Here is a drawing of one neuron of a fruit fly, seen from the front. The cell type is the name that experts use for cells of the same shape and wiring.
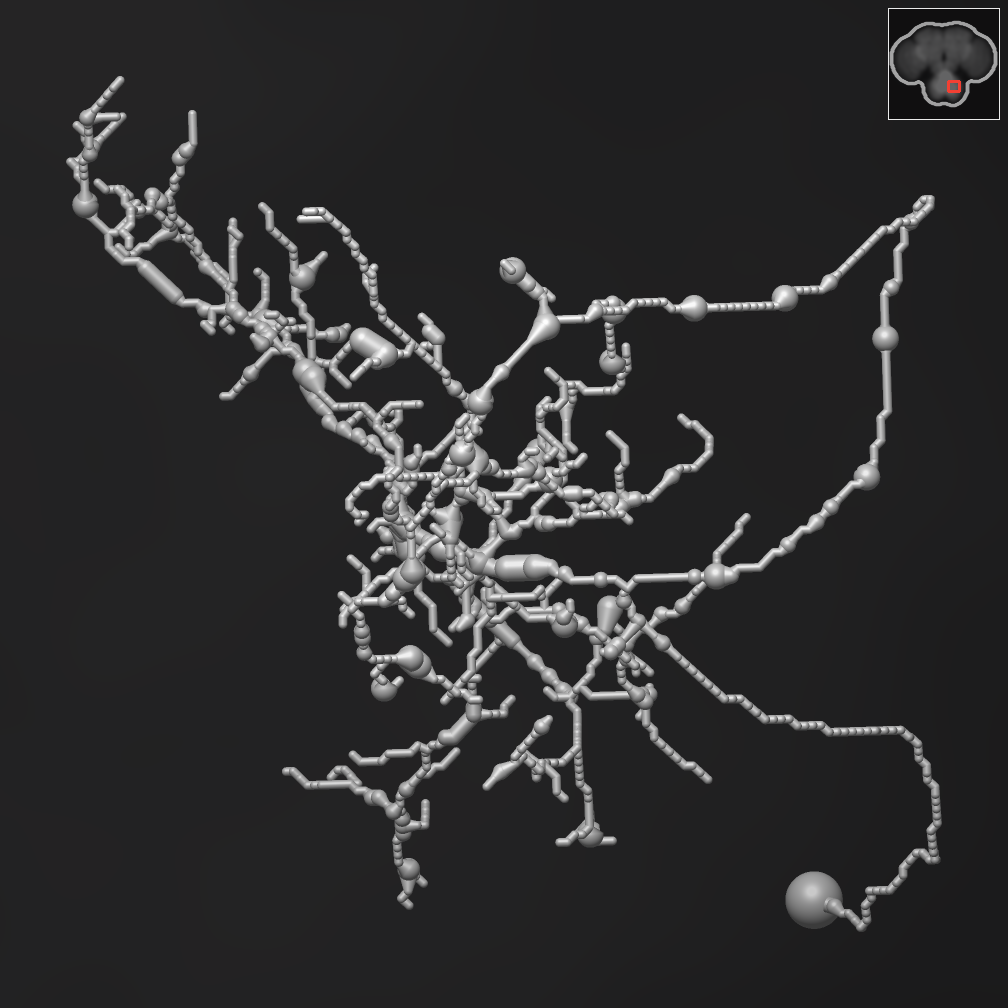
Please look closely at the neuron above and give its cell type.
IN16B120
